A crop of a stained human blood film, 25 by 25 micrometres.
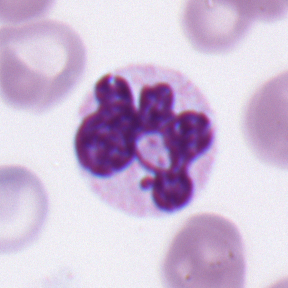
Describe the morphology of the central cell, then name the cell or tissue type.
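First, the outline: round and smooth. Next, the nucleus: its lobes lie in a rough ring around a pale central space, and no nucleoli are visible. Then, beside the lowest lobe on its left, a small round dark body. Finally, the name: segmented neutrophil.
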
